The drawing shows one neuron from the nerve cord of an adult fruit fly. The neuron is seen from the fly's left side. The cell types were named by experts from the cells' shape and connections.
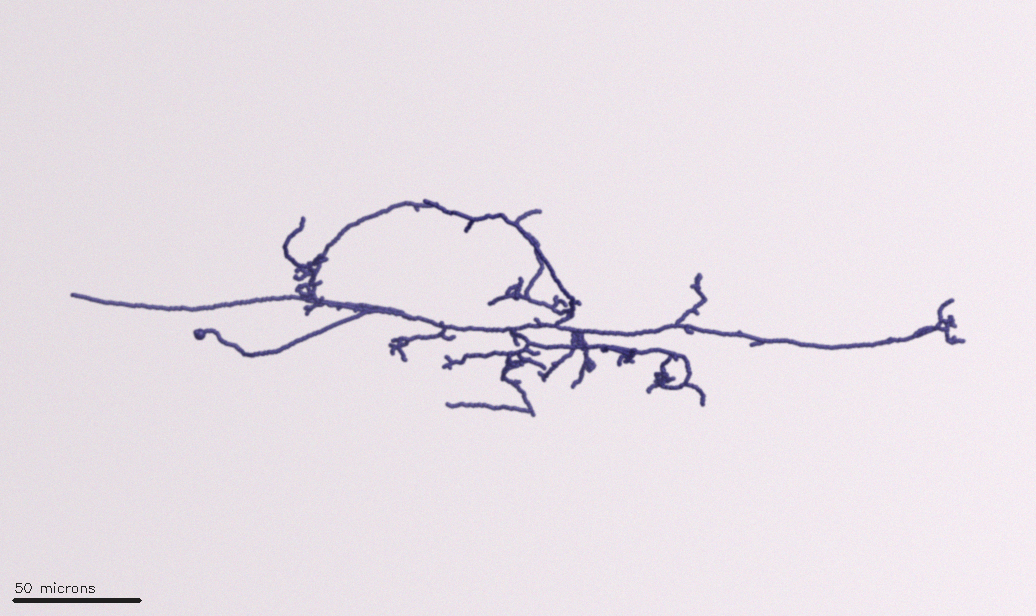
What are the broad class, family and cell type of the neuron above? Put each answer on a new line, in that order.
ascending neuron
hemilineage 08B
AN08B101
